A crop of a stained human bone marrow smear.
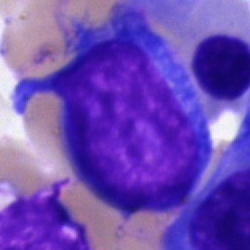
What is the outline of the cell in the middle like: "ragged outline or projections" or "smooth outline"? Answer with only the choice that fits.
Ragged outline or projections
